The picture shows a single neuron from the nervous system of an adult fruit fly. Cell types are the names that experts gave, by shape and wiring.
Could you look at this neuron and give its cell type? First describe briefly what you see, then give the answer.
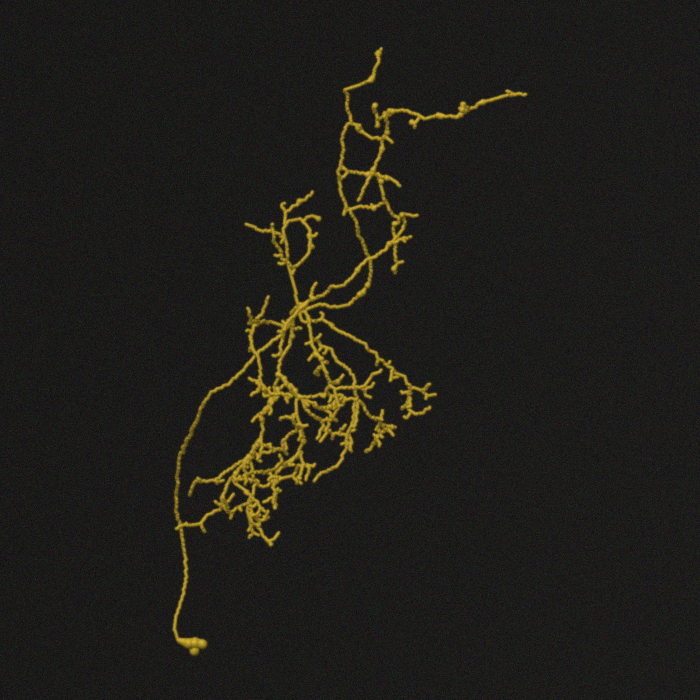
Its cell body lies at the lower left of the picture. The picture shows dozens of branch ends. This is a central-brain intrinsic neuron. The cell type is LAL021.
